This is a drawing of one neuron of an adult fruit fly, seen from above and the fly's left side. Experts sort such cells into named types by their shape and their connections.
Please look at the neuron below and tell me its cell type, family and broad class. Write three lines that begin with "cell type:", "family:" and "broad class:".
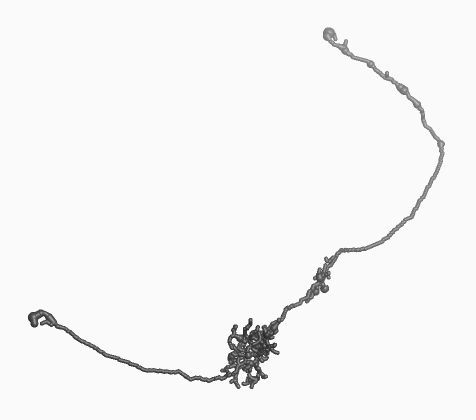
cell type: Tm4
family: Tm
broad class: optic-lobe intrinsic neuron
